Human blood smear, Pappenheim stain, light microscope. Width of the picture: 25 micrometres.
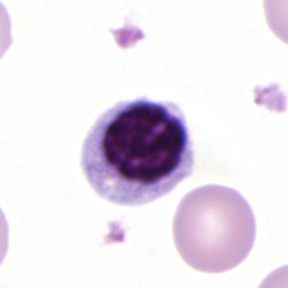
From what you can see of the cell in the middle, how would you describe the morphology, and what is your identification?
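Roughly round with a smooth outline, the cell is about 10 micrometres across. Its nucleus, round and about 7 micrometres across, sits toward the upper right and takes up about 60% of the cell's area. The chromatin is dark purple and coarsely clumped. Pale bluish-lilac cytoplasm surrounds the nucleus, its rim widest at the lower left. You are looking at a normoblast.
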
